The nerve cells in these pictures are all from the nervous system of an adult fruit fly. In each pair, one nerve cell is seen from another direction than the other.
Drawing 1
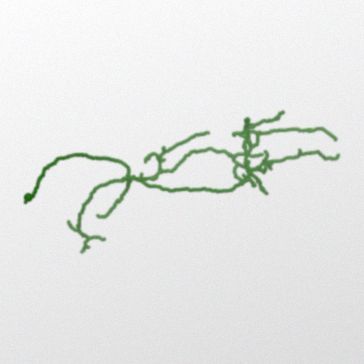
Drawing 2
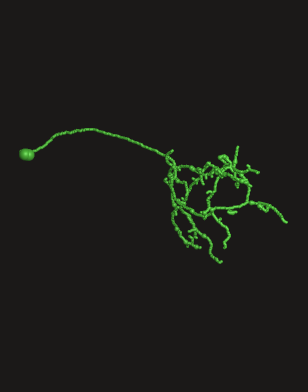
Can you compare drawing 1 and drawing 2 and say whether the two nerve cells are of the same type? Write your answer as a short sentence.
They are of the same cell type.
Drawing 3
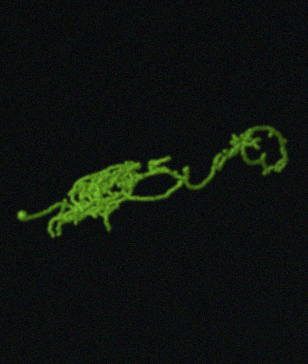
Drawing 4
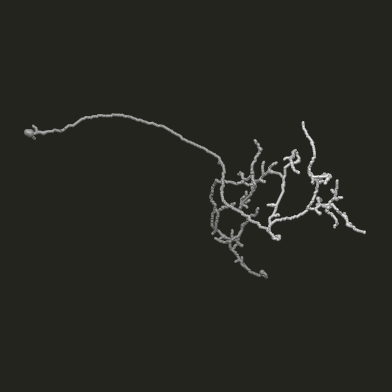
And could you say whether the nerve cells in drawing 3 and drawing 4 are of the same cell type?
They are of different cell types.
